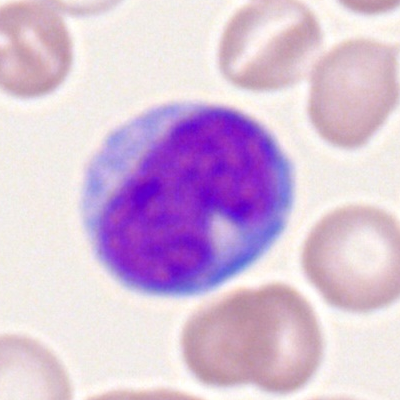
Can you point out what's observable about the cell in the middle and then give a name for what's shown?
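Let your eye rest first on the nucleus, which fills most of the cell. Notice the small notch on its right side. The cytoplasm is pale blue and forms a thin rim, widest at the upper left. The cell is a monocyte.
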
